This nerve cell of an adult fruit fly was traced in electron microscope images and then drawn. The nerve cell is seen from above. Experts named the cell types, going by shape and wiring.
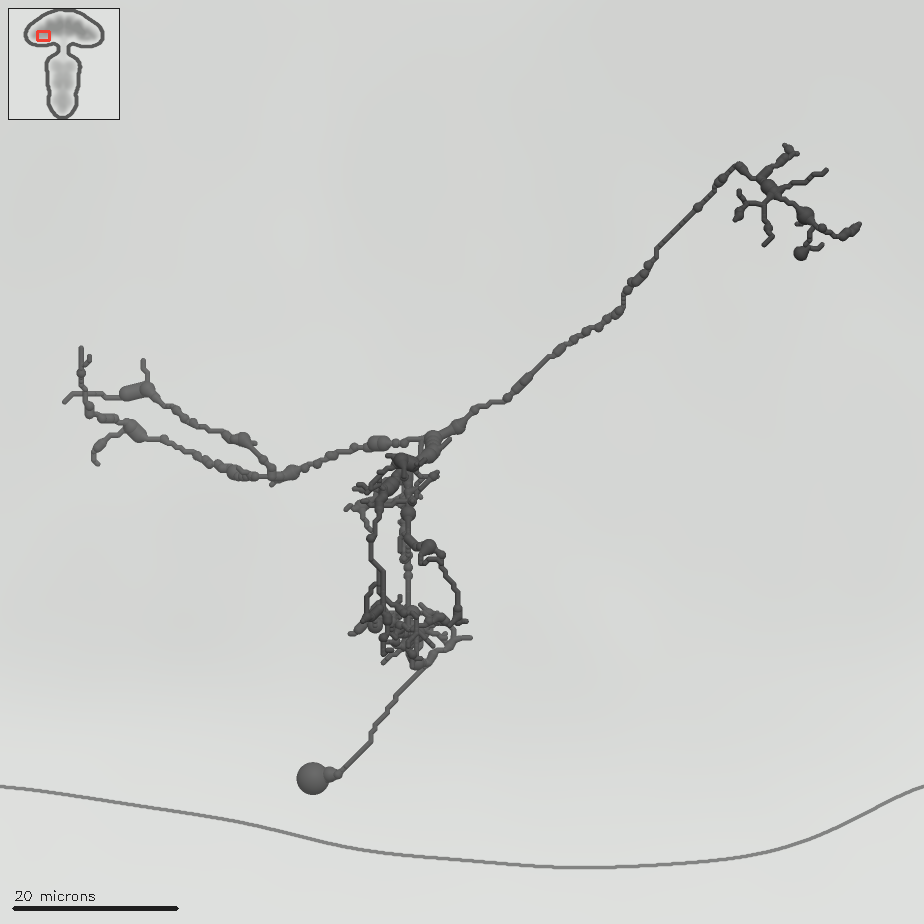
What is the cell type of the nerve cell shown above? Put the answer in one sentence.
The cell type is Y12.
